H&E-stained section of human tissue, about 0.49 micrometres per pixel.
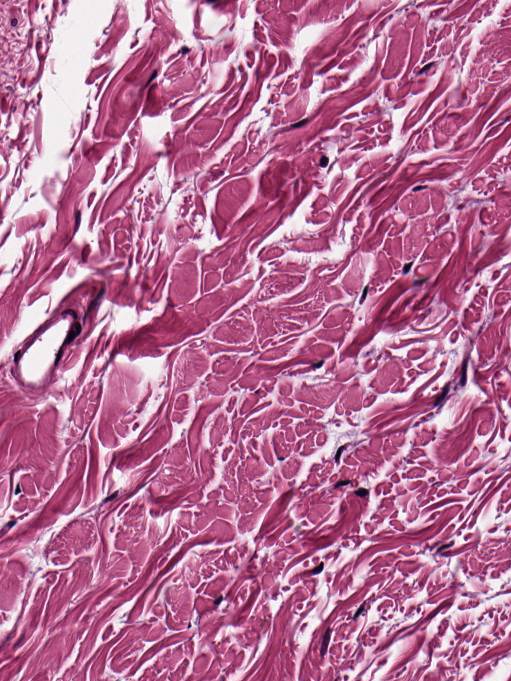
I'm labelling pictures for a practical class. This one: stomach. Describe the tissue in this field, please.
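Fibres in cross-section: closely packed polygonal profiles, most numerous at field centre. Fibre cytoplasm deep pink-magenta throughout. Nuclei sparse relative to the amount of fibre cytoplasm. Nuclei small, very dark, mostly elongated.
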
